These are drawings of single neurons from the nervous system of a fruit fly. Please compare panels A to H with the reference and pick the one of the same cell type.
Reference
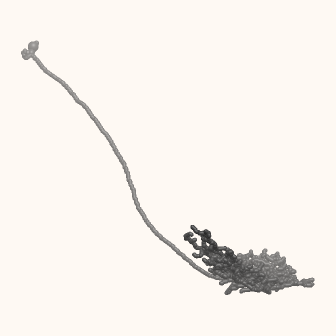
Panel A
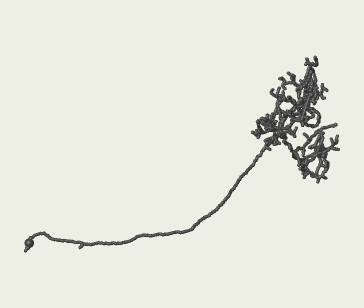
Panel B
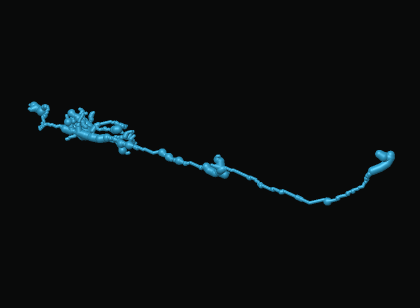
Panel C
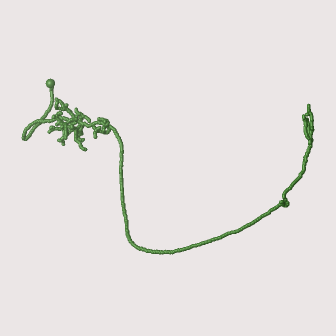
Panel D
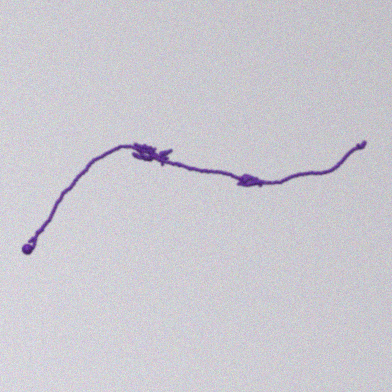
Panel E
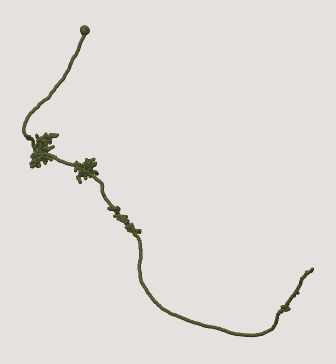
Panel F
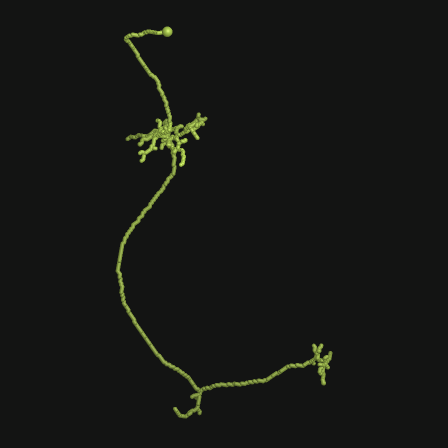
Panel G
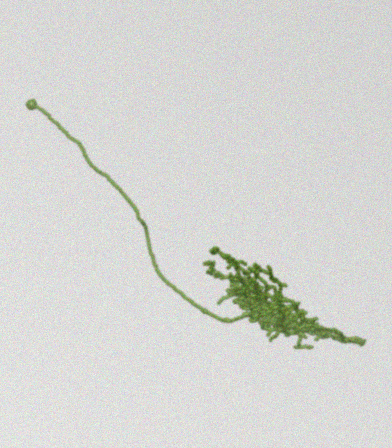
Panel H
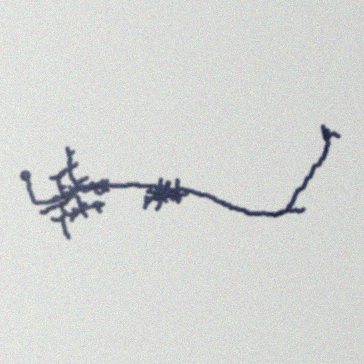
Panel G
